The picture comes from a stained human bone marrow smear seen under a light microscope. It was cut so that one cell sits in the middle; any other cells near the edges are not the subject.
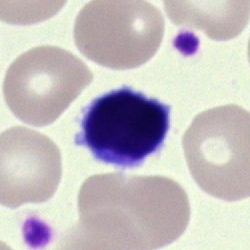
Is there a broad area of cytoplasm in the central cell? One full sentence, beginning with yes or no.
No, the cell's cytoplasm is limited to a thin rim.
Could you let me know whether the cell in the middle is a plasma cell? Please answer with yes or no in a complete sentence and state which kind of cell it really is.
No, the central cell is reported as a lymphocyte rather than as a plasma cell.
